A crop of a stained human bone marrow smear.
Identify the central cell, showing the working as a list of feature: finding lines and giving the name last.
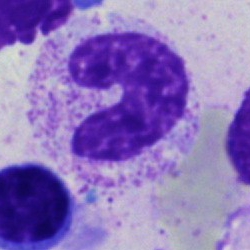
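Outline: roughly round, edge faint and poorly defined
Nucleus: bent into a C, deep notch opening to the left
Chromatin: dark purple, coarsely clumped, a few small paler patches
Cytoplasm: plenty of it, pale pinkish-lilac
Name: band neutrophil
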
